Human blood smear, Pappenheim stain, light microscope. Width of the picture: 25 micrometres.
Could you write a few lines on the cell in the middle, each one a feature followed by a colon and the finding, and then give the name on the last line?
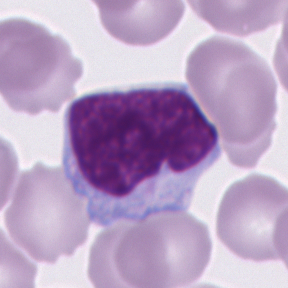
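Notch: small, lower nuclear edge, toward right
Nucleus: about 13 by 10 micrometres
Share: nucleus about 70% of cell area
Position: nucleus toward top of cell
Cytoplasm: pale blue, mainly below and left of nucleus
Outline: irregular, slightly ruffled along lower edge
Size: cell about 14 micrometres across
Name: typical lymphocyte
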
